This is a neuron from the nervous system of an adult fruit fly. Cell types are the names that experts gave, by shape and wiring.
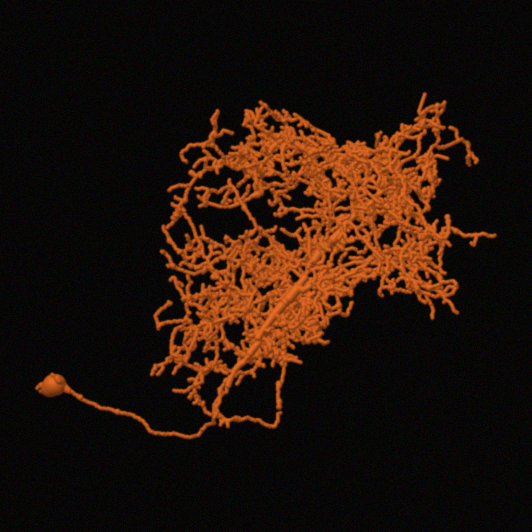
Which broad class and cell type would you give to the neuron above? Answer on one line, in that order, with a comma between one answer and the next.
central-brain intrinsic neuron, AVLP251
